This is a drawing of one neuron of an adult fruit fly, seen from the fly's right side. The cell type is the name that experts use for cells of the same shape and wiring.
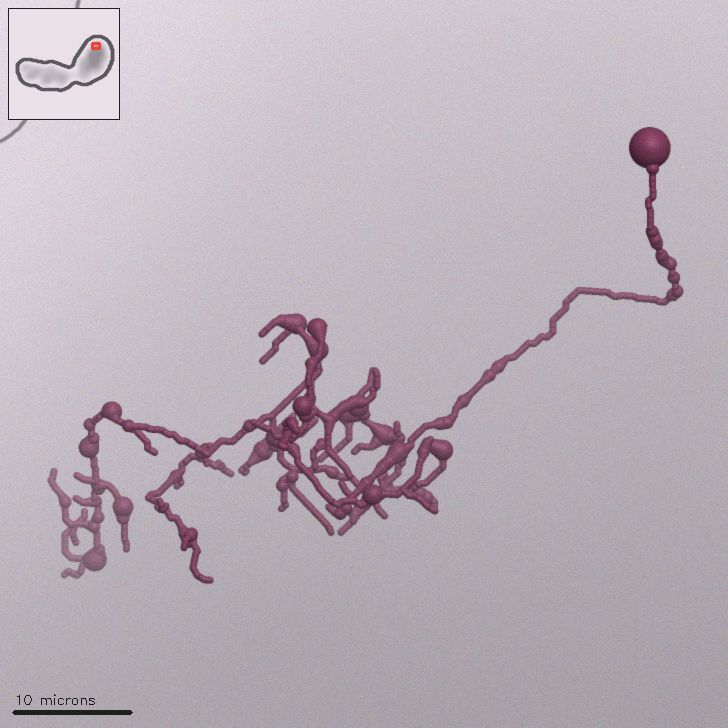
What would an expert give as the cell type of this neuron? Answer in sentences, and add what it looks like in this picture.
It is of cell type Mi16. This is an optic-lobe intrinsic neuron. The cell body can be seen at the upper right of the picture. From left to right in the picture it spans about 55 microns.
